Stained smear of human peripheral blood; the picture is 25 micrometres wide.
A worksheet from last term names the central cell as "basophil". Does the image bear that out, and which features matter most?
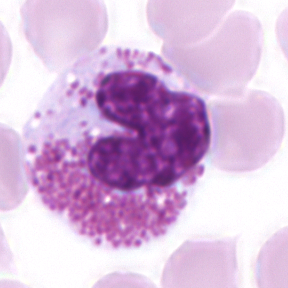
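Nucleus: two lobes, with dark purple, coarsely clumped chromatin and no visible nucleoli.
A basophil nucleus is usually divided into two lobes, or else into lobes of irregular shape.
Lobe count alone therefore fits both names.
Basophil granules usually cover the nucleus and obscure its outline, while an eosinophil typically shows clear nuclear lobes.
Here the lobes and the chromatin can be made out, which goes with eosinophil and against basophil. Cytoplasm: many coarse, round, reddish-pink granules, densest in the lower part; the upper left is pale and sparsely granular.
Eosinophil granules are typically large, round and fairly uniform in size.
The roundness of the granules goes with eosinophil. Verdict: the cell is an eosinophil, not a basophil.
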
